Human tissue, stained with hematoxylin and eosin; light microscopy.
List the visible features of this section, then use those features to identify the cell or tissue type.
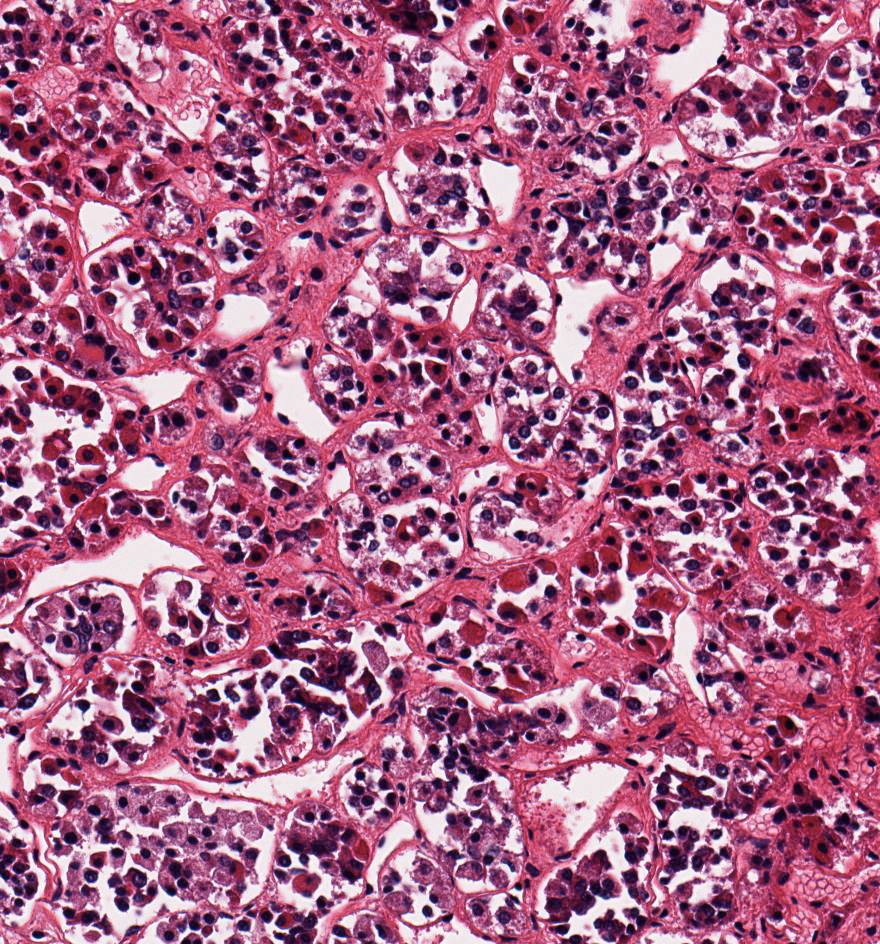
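First, the arrangement: throughout the field the cells sit in rounded nests. Second, the cytoplasm: mostly pale and granular to wispy, though scattered cells in many nests have dense, intensely red cytoplasm against paler neighbours. Third, a group at the lower right edge has pale cytoplasm full of fine bubbly vacuoles. The section is pituitary.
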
